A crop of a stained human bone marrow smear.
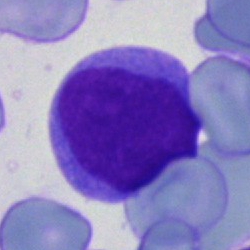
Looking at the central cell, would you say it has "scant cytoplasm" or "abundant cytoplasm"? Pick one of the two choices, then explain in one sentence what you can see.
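Scant cytoplasm. The nucleus is large and fills most of the cell.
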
